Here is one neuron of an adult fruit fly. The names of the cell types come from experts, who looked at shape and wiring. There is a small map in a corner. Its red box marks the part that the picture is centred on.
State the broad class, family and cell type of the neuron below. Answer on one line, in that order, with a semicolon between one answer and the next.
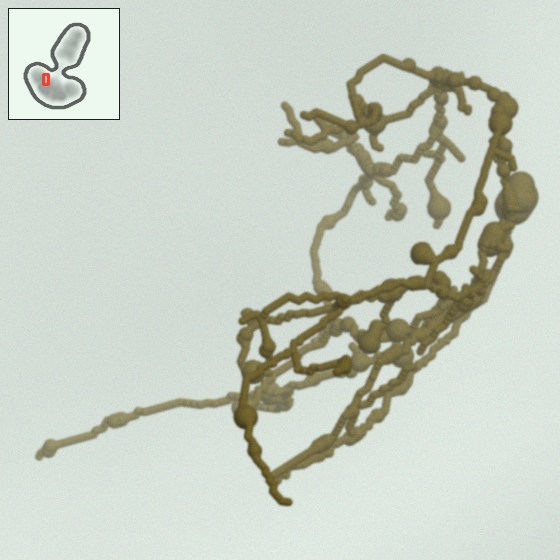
optic-lobe intrinsic neuron; Li; Li35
